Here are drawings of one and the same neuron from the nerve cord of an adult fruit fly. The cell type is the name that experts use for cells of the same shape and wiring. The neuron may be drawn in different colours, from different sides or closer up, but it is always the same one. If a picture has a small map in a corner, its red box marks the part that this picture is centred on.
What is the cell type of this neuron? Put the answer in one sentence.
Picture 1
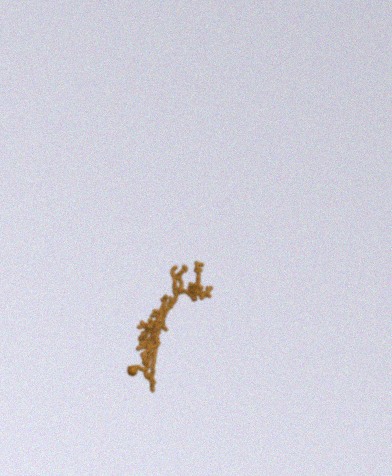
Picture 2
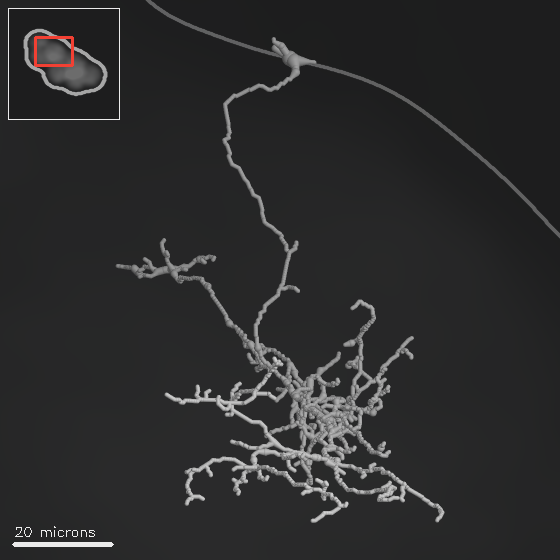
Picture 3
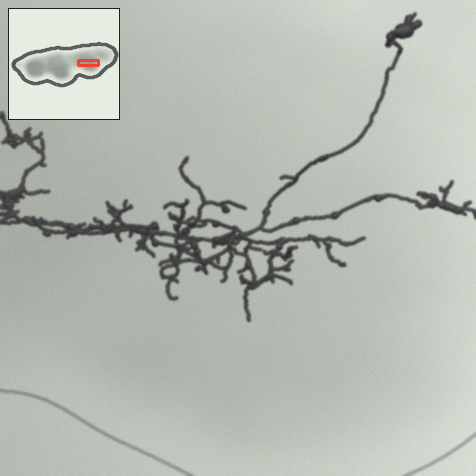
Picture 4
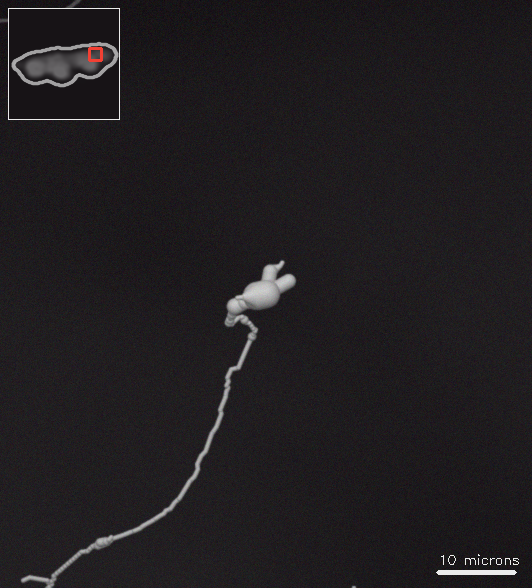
The cell type is IN19A100.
